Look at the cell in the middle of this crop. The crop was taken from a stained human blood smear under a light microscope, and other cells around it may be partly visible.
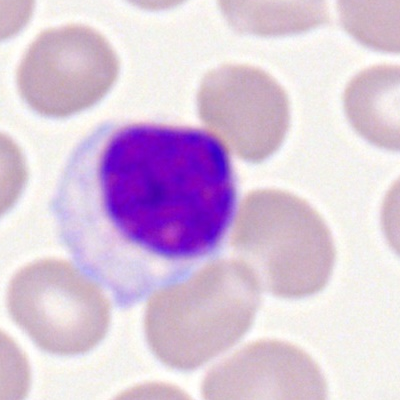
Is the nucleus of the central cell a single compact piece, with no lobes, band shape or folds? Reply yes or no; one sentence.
Yes, what the cell has is a single compact round, oval or kidney-shaped nucleus.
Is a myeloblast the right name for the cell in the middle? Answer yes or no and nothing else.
no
